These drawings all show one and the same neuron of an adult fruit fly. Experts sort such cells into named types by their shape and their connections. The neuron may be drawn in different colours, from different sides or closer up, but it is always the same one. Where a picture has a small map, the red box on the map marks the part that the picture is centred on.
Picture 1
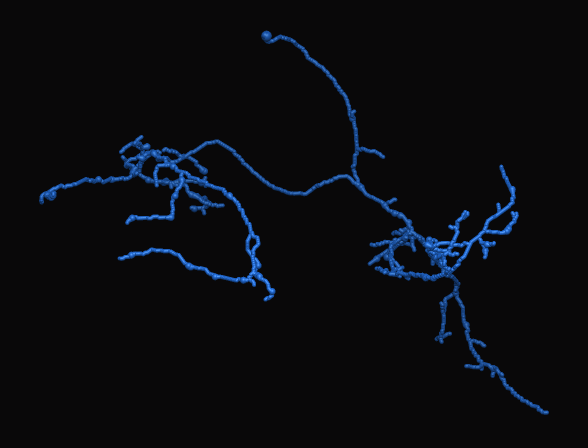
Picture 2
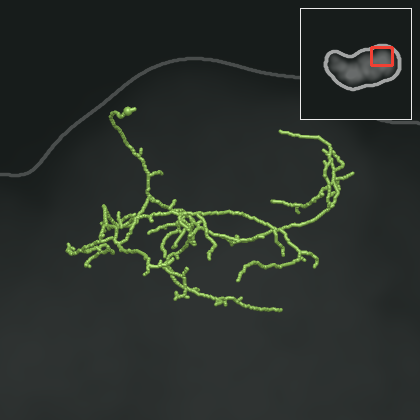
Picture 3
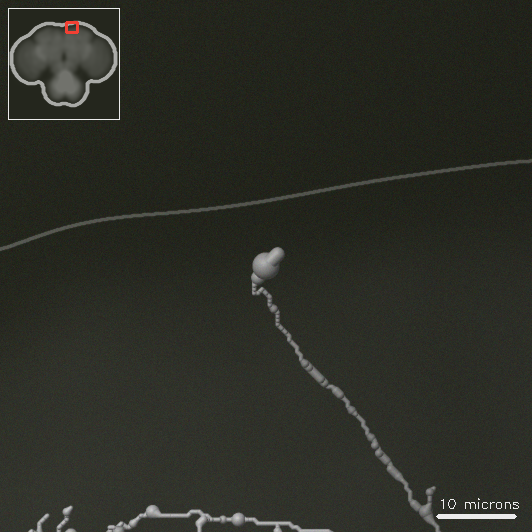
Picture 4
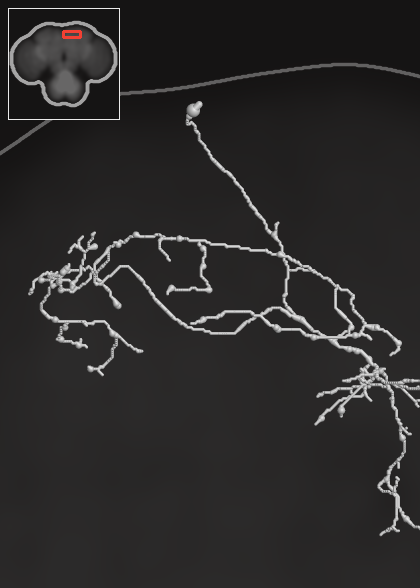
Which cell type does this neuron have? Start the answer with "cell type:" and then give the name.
cell type: SMP357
